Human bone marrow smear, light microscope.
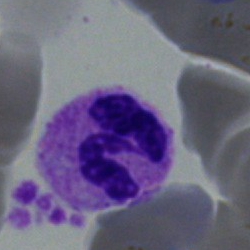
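Segmented neutrophil, the central cell in a stained human bone marrow smear. Its chromatin is dense, dark purple and clumped. The nucleus lies toward the right, leaving a wider expanse of the abundant, pale pinkish-lilac cytoplasm on the left. Fine granules are spread evenly throughout the cytoplasm.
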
